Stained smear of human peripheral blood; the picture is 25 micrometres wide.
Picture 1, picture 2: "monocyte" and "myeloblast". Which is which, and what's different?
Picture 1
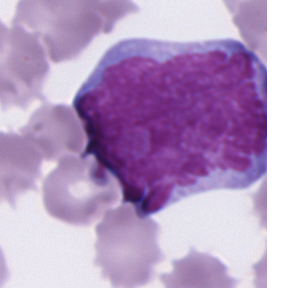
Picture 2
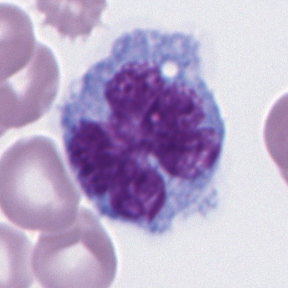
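First item: picture 1 is the myeloblast, and picture 2 is the monocyte. Outline: the myeloblast is angular, with a fairly straight upper edge, while the monocyte's outline is irregular, with a ragged, frayed edge. Nucleus: in the myeloblast it fills most of the cell; in the monocyte, a cell of about 18 by 14 micrometres, it fills about 60% of the cell's area. Cytoplasm: the myeloblast's is pale blue and forms a narrow rim along the upper and right sides, whereas the monocyte's is pale greyish-blue, with only a faint, fine granularity and no coarse granules.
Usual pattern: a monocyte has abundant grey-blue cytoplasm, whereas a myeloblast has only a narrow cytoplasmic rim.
Vacuole: the monocyte has a single small, round, clear vacuole at the upper right edge of its nucleus.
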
